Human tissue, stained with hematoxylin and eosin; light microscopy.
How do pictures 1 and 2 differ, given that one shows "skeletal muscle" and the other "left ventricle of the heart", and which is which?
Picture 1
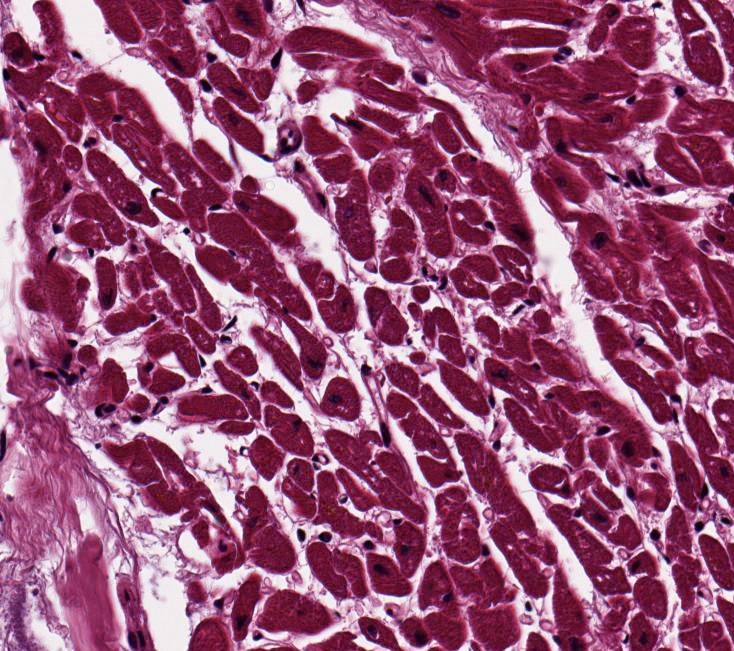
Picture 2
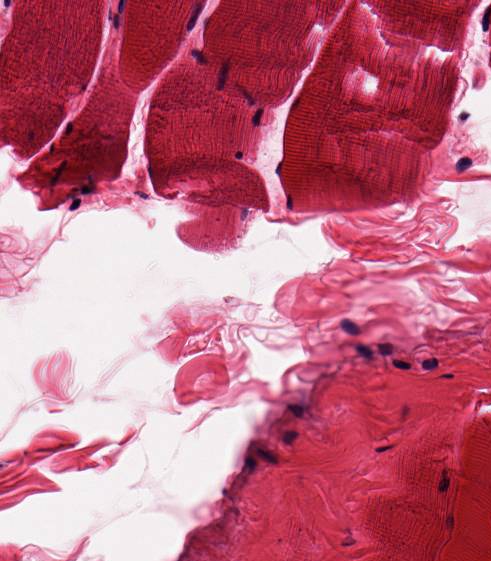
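In this pair, the left ventricle of the heart is picture 1 and skeletal muscle is picture 2. Look first at the left ventricle: its fibres stain a deep, dense red and have irregular outlines, some branching, rather than uniform polygons. Scanty, delicate, pale connective tissue with small dark nuclei lies between them, and a band of wavy pink collagen fibres runs along the lower left edge. In the skeletal muscle, striated fibres fill the top and the lower right, leaving a largely empty pale zone in the middle and left. The upper fibres show fine cross-striations running across their width, and their small, dark, elongated nuclei sit at the fibre edges, not in the centres.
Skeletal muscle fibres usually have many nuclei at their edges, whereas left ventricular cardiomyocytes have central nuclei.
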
